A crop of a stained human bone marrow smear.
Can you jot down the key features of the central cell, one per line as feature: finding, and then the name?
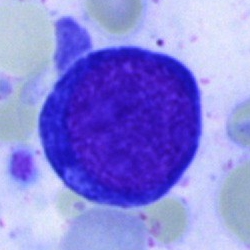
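Outline: roughly round, smooth edge
Chromatin: finely granular throughout, no coarse dense clumps
Cytoplasm: thin rim, widest on the left
Cytoplasmic colour: deep blue
Identification: proerythroblast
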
